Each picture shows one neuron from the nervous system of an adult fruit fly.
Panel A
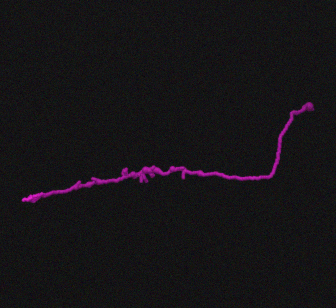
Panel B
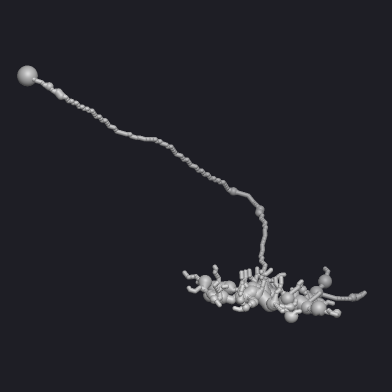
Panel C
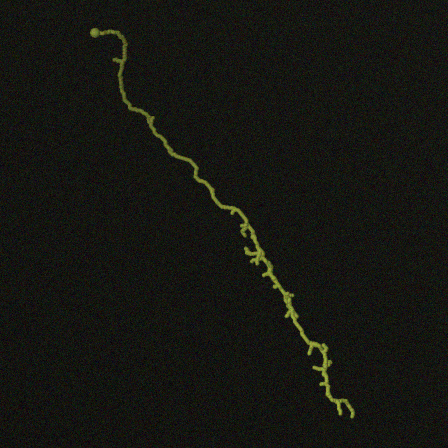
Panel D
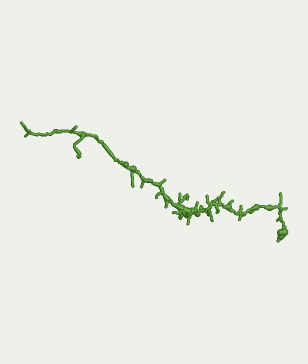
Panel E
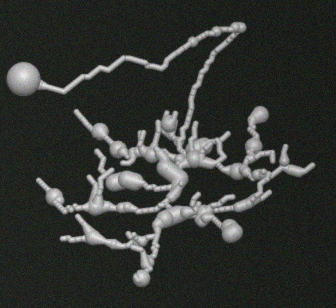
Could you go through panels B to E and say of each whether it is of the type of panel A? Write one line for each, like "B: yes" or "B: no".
B: no
C: no
D: yes
E: no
